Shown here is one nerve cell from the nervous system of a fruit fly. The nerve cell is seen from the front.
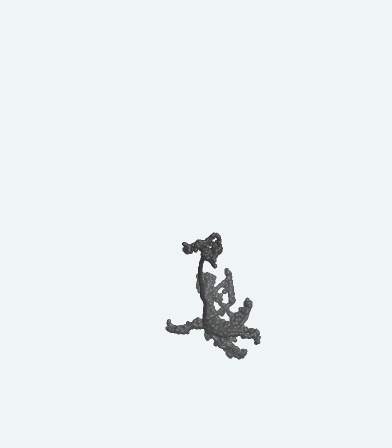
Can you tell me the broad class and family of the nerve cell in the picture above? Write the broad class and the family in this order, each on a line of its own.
ascending neuron
hemilineage 05B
